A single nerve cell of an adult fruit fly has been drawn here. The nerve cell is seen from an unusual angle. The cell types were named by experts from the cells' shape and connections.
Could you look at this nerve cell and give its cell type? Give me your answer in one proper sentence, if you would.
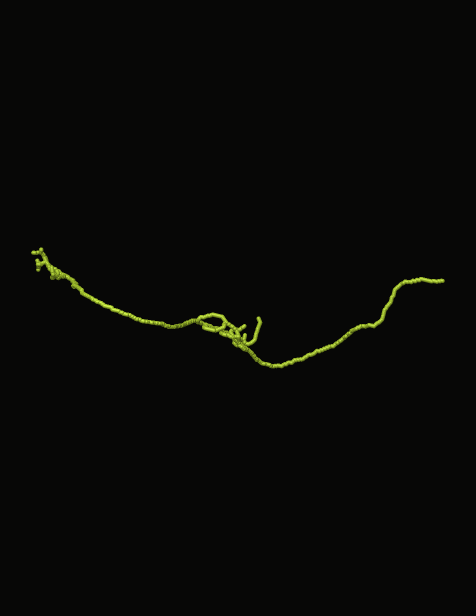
Included in the cell type ORN_VC3 is this nerve cell.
